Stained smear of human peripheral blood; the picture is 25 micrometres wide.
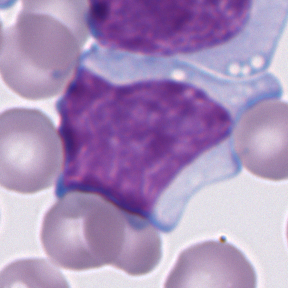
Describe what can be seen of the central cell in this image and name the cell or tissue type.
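Nucleus fills most of the cell, sitting toward its left side. No distinct nucleoli visible. Cytoplasm pale blue, without granules. Myeloblast.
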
